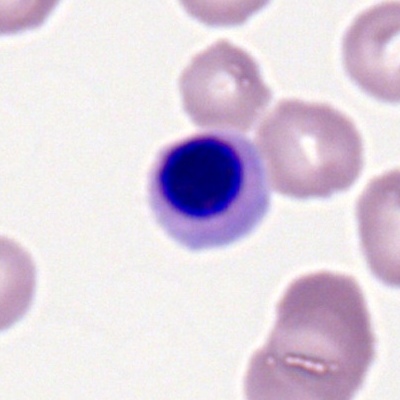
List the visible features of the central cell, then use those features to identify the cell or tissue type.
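The outline of this cell is round and smooth, and its cytoplasm is pale blue. The nucleus lies off-centre, toward the upper left, and its chromatin is dense and very dark purple. This cell is an erythroblast.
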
